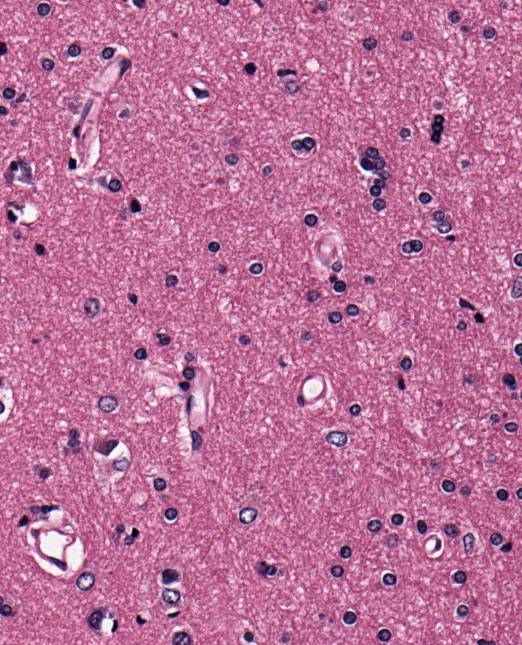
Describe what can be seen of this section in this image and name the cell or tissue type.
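Matrix: finely fibrillary and pink, filling the whole field; no epithelium is present anywhere. Cells: most lie singly across the field, with small round dark nuclei and scant cytoplasm. Larger nuclei: a few scattered cells have larger, paler, round nuclei with a visible nucleolus. Clustering: in the upper right, a handful of dark round nuclei lie close together. Name: cerebral cortex.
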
